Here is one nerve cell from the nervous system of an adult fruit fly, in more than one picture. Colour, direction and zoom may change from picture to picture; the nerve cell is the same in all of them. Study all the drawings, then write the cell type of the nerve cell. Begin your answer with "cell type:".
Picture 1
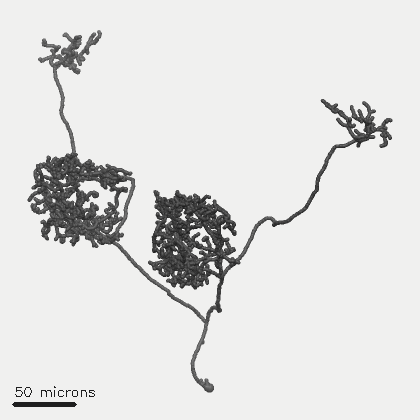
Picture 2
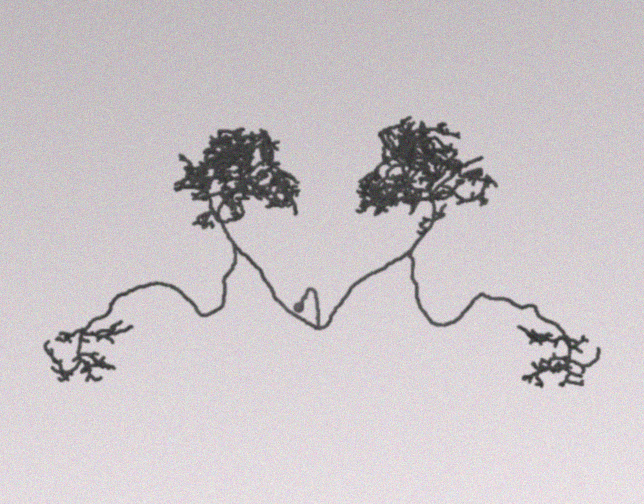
cell type: M_imPNl92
